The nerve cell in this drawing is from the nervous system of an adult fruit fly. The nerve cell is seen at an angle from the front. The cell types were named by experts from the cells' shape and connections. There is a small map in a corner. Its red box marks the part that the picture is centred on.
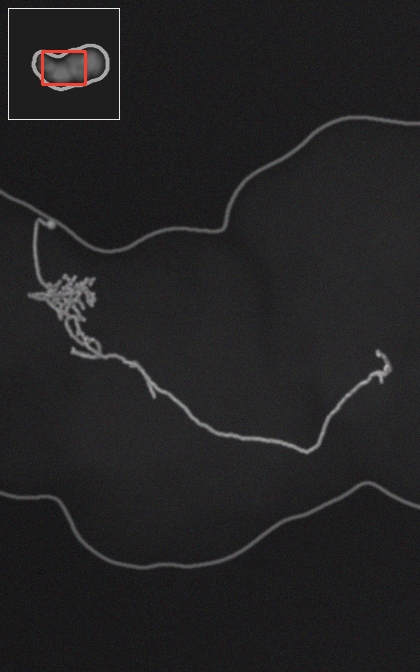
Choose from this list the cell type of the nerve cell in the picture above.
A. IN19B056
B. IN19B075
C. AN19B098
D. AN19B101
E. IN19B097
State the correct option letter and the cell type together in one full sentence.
Regarding cell type, the nerve cell matches AN19B101, option D.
